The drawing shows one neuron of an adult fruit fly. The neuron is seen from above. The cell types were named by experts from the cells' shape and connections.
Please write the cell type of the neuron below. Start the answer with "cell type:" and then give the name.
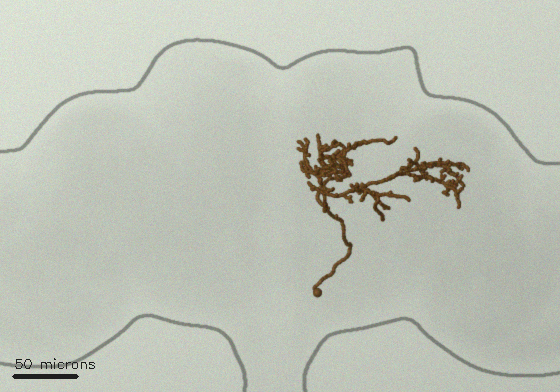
cell type: SMP399_c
